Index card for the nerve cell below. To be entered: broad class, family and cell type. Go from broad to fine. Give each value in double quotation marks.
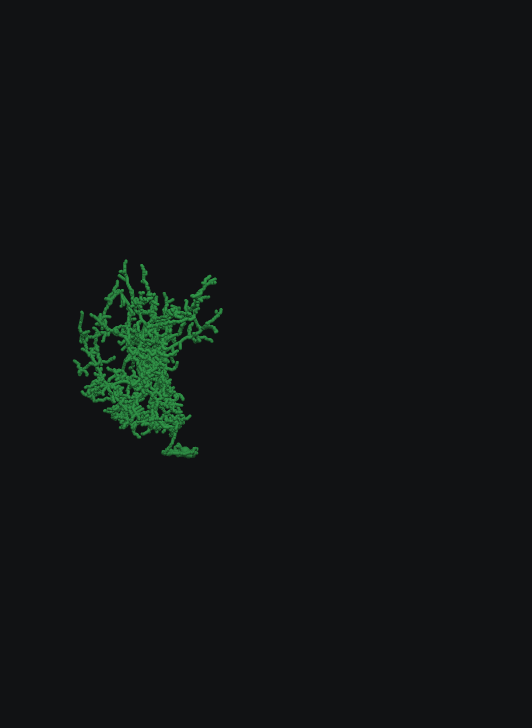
"nerve-cord intrinsic neuron", "hemilineage 13A", "IN13A019"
